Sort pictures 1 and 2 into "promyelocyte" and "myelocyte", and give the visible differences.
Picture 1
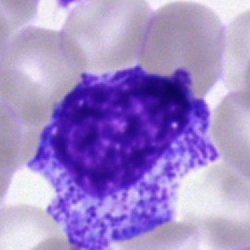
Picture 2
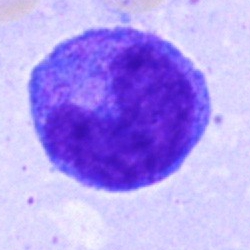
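Picture 1 holds the myelocyte, and picture 2 holds the promyelocyte. In the myelocyte the large nucleus sits in the upper part of the cell, whereas in the promyelocyte the nucleus fills most of the cell. The promyelocyte's nucleus is indented on its upper-left side, where a paler area of cytoplasm lies. Below the myelocyte's nucleus the cytoplasm forms a broad band, while the promyelocyte has only a narrow bluish rim around most of its nucleus. That broad band in the myelocyte has a pale background, whitish to faintly blue. In the promyelocyte, fine reddish-purple granules show in the cytoplasm at the upper left.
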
